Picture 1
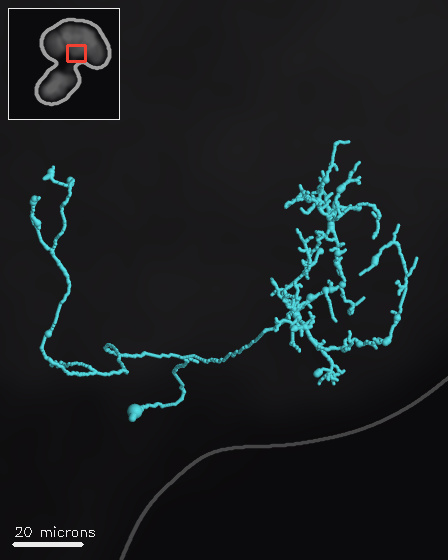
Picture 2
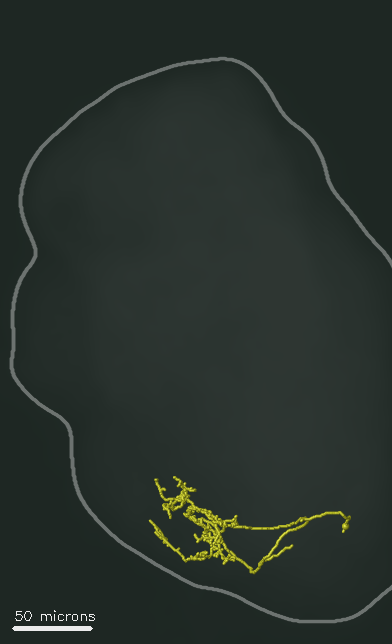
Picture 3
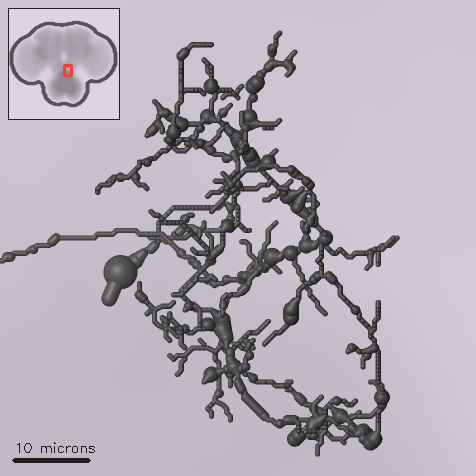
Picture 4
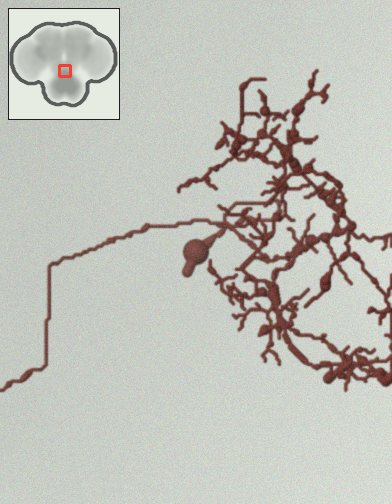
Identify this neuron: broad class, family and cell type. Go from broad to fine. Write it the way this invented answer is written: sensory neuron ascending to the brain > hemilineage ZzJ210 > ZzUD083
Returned: central-brain intrinsic neuron > hemilineage LB23 > GNG380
